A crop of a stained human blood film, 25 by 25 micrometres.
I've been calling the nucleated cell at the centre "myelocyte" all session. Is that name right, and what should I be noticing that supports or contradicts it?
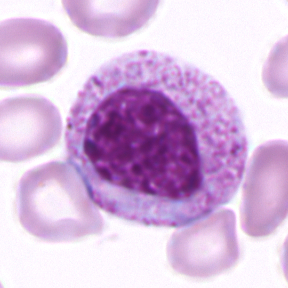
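The granules are what I keep coming back to: they're fine, reddish-violet, and scattered throughout the cytoplasm.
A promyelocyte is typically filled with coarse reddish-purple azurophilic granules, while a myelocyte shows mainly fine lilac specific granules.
Because these granules are fine rather than coarse, myelocyte fits, and promyelocyte does not. The rest I'll simply note: the outline is round with a smooth edge, the cytoplasm forms a broad rim around the nucleus, and no vacuoles are visible. The cell is about 16 micrometres across, and a red cell touches its lower-left edge.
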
